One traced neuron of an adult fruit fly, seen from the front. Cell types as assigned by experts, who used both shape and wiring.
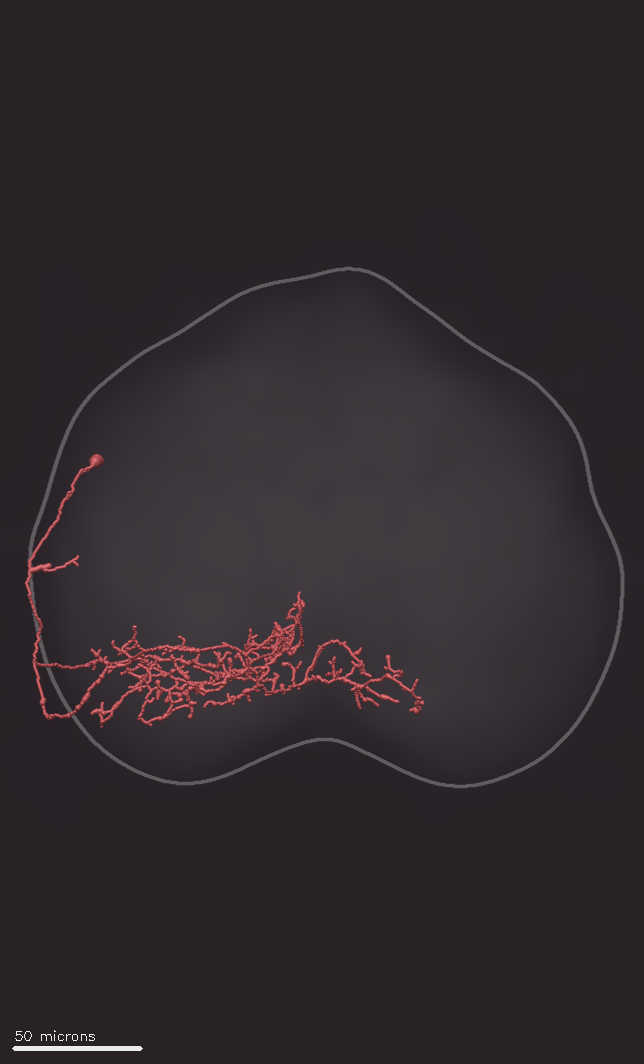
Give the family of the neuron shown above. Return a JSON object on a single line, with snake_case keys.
{"family": "hemilineage 19A"}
